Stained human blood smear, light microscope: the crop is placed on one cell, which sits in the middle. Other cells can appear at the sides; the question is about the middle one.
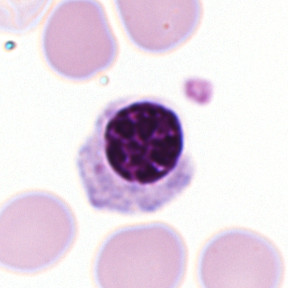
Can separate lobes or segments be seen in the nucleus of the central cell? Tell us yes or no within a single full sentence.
No, in this cell the nucleus is one undivided round, oval or kidney-shaped compact mass.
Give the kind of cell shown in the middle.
erythroblast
